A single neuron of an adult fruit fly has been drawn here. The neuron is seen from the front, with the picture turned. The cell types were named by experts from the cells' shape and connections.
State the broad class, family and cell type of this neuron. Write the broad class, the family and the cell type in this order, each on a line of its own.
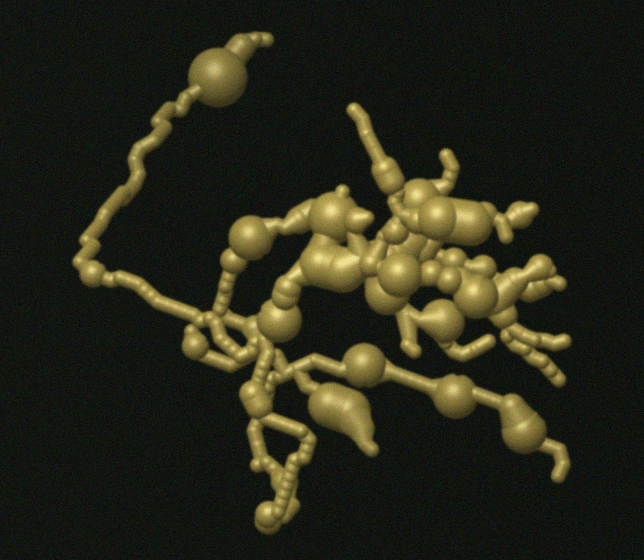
optic-lobe intrinsic neuron
T
T5b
